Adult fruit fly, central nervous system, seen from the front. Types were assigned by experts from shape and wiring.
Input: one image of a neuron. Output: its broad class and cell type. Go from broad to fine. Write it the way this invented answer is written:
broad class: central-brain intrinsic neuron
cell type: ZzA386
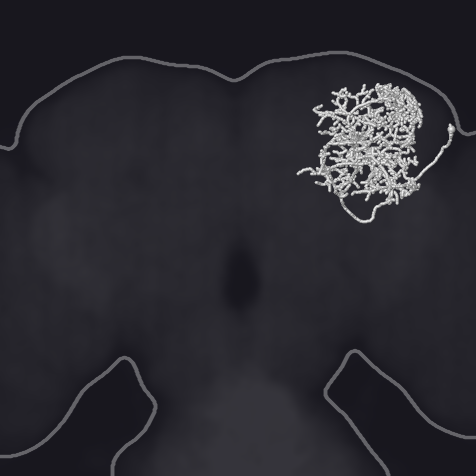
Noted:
broad class: central-brain intrinsic neuron
cell type: SLP456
